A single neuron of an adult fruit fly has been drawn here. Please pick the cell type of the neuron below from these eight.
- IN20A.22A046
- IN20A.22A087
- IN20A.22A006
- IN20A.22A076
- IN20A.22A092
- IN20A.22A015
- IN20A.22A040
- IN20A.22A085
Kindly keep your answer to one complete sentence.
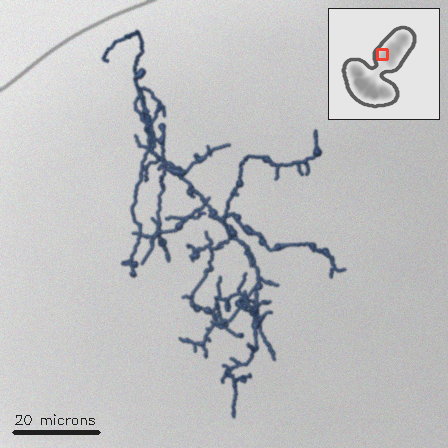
Among cell types, the one for this neuron is IN20A.22A085.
